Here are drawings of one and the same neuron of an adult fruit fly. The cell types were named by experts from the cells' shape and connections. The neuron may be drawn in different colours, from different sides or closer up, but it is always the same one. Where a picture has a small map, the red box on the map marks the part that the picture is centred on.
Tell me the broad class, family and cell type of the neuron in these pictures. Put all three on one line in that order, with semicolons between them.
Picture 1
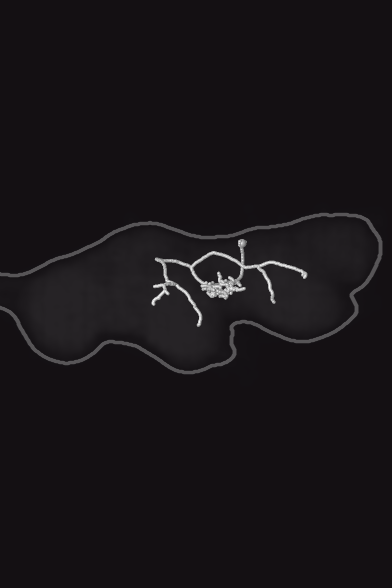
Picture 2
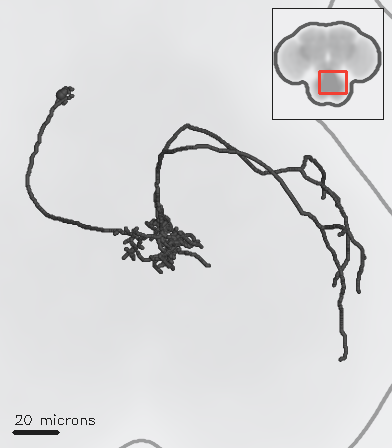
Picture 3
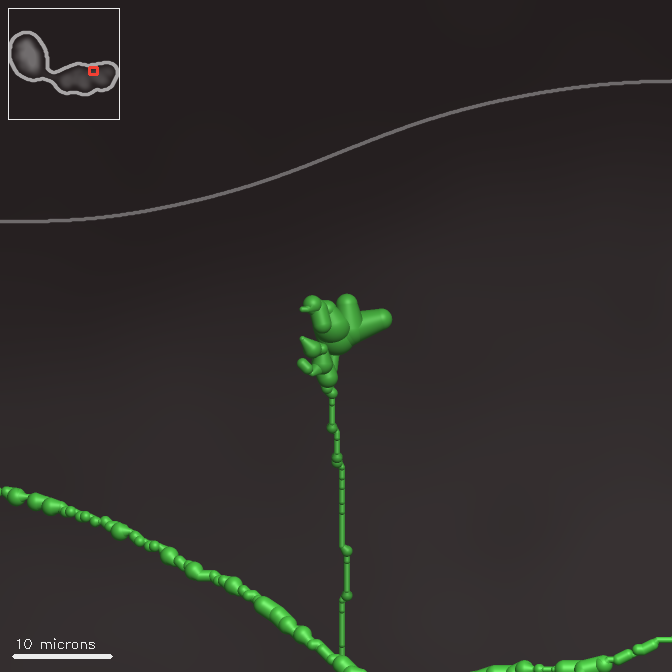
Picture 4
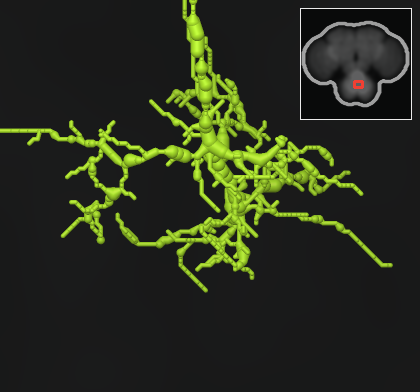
nerve-cord intrinsic neuron; hemilineage 18B; IN18B038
